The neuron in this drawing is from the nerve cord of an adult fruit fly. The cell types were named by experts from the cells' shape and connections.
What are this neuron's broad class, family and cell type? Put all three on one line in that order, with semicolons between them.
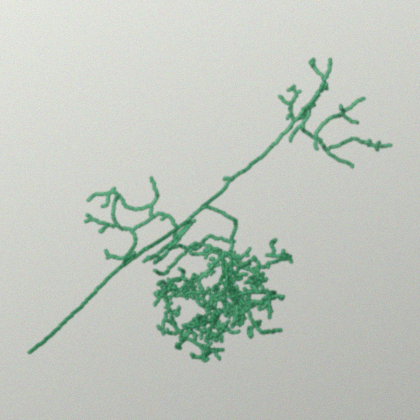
ascending neuron; hemilineage 05B; AN05B100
